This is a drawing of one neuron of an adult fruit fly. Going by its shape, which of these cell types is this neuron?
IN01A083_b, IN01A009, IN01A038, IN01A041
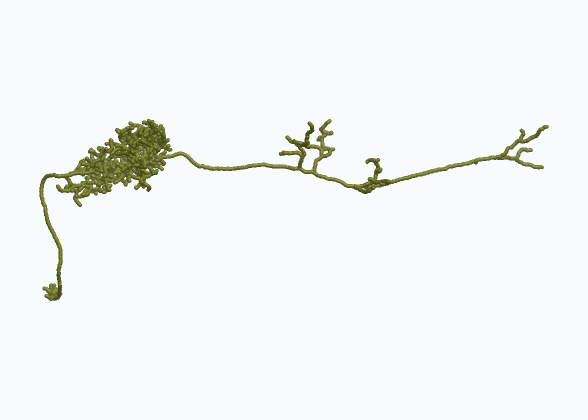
IN01A009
